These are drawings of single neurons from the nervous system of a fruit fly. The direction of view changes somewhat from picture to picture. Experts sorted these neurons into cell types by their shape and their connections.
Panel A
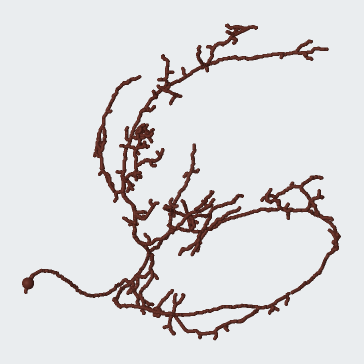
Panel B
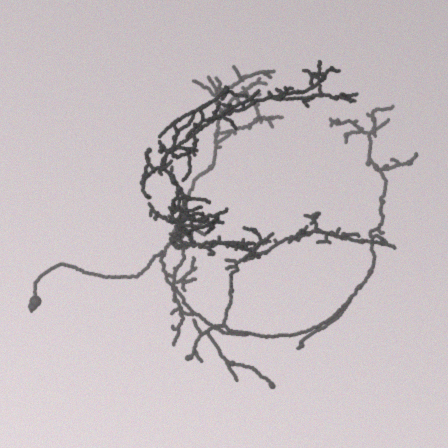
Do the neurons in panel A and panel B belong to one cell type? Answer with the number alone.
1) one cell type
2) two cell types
2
